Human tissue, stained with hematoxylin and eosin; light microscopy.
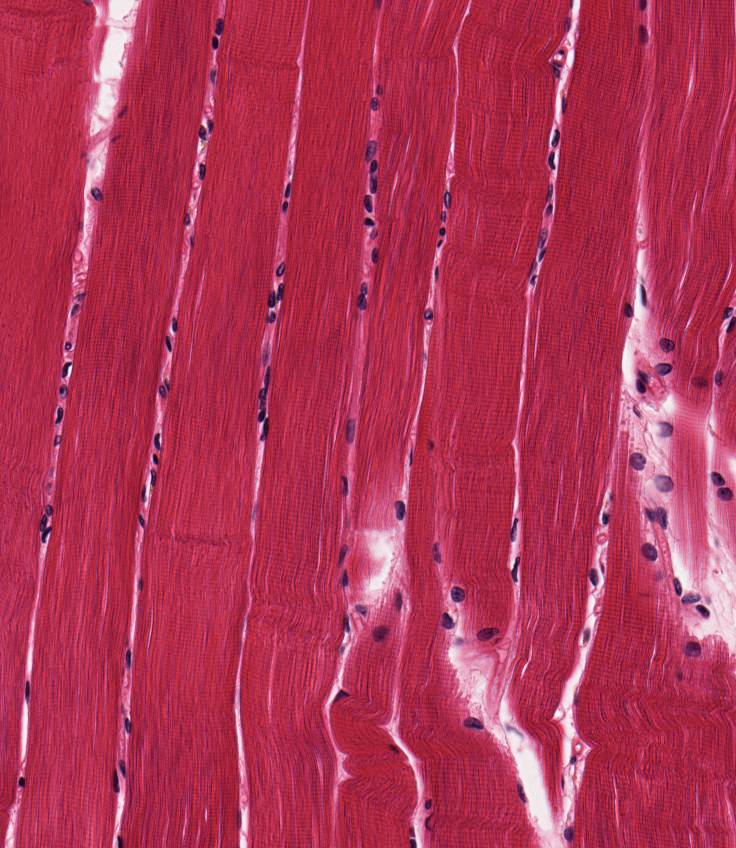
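Skeletal muscle, haematoxylin and eosin stained section: long, parallel fibres that look unbranched run nearly vertically from top to bottom of the field. Fine transverse cross-striations mark the fibres along their length. Eosin stains the fibre cytoplasm deeply and evenly pink-red. Dark, elongated nuclei sit at the fibre edges, not in their centres.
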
